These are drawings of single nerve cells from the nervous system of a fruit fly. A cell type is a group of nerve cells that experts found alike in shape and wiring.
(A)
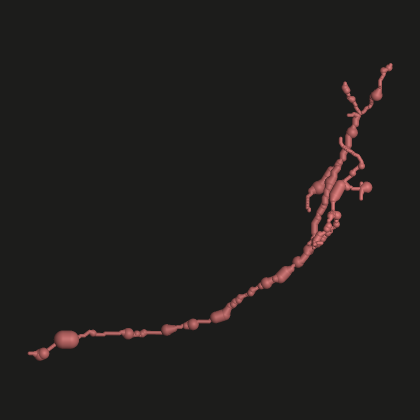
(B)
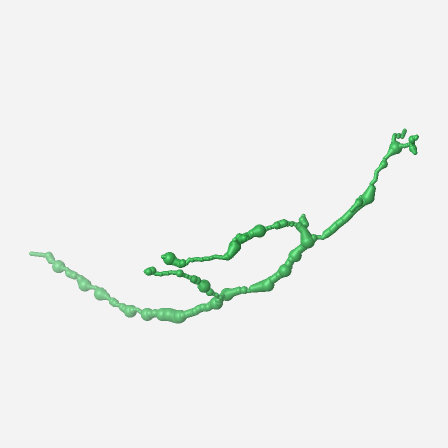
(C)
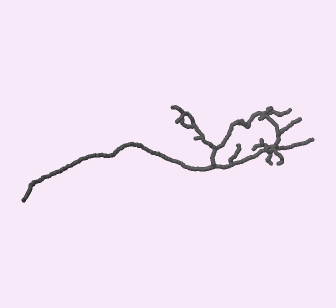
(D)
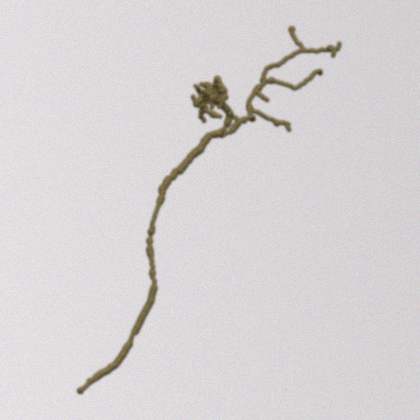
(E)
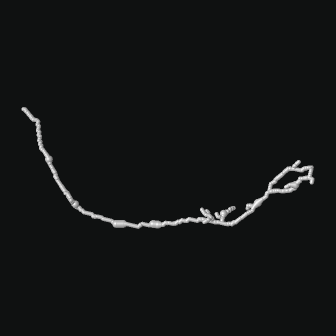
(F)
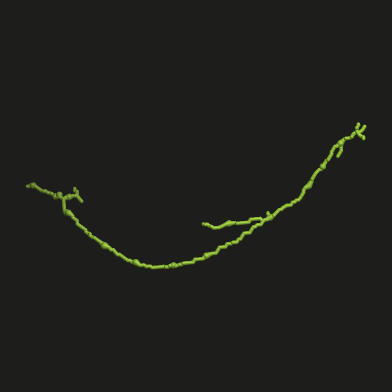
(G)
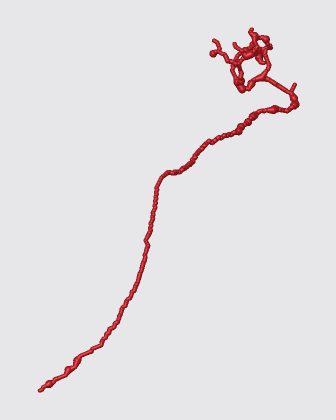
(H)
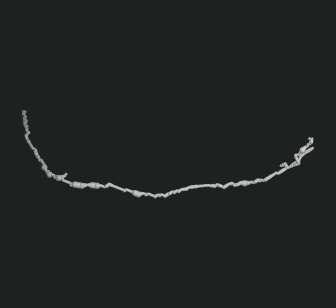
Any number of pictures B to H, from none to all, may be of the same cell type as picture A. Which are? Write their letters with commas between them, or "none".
B, E, F, H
